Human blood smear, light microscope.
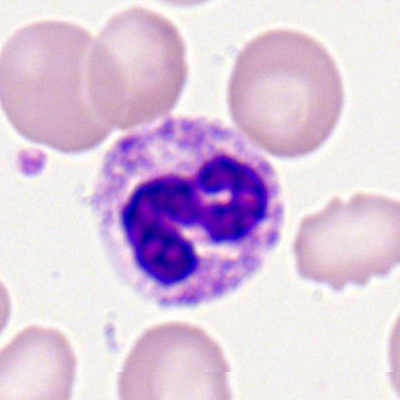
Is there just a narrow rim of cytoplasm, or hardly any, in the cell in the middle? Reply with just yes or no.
No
